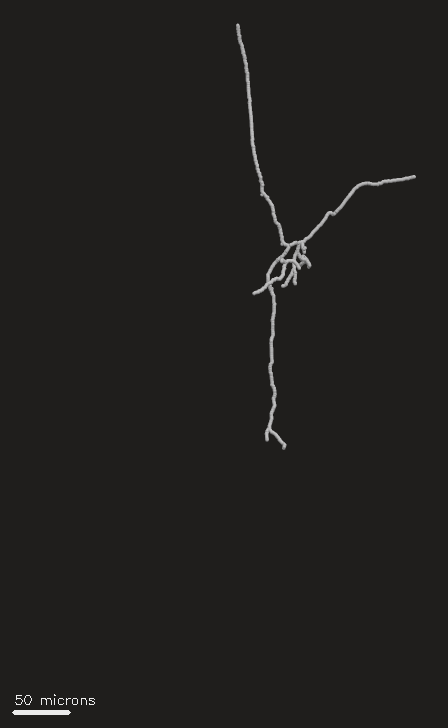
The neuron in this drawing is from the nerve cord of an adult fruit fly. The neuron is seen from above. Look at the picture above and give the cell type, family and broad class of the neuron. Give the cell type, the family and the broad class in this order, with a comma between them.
SApp04, class mechanosensory proprioceptive, sensory neuron ascending to the brain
